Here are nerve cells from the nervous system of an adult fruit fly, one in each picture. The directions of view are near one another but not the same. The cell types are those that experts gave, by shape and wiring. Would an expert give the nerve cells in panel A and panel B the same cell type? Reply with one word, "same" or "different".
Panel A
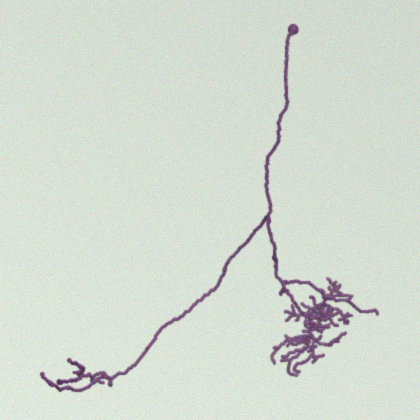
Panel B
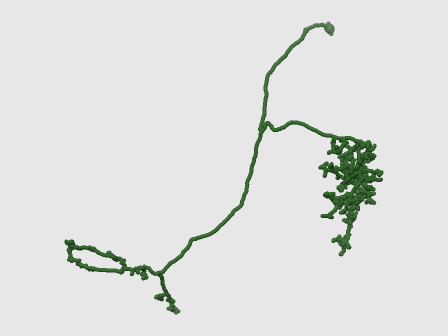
same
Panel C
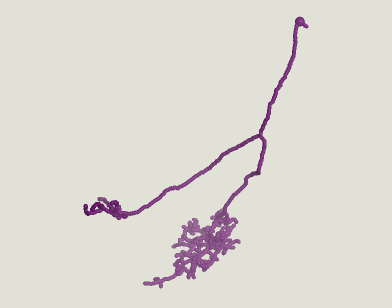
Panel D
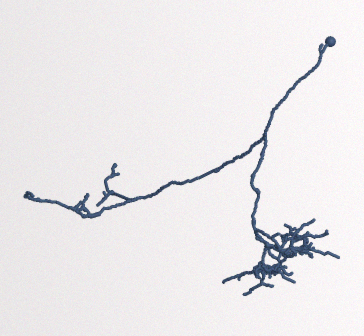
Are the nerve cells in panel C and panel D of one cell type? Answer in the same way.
same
